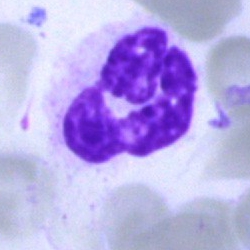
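Segmented neutrophil (centre), stained human bone marrow smear. Chromatin dark purple, coarsely clumped. Cytoplasm pale with faint pink-lilac tint; fine, sparse pinkish-violet granules scattered through it. Widest cytoplasmic rim below and left of nucleus.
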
